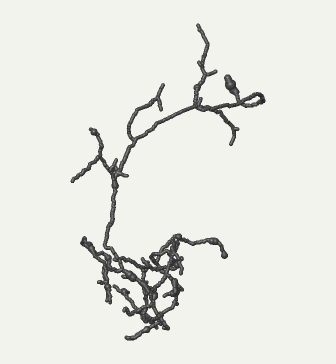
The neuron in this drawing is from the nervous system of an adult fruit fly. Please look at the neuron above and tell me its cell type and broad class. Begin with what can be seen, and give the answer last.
As drawn here it is taller than it is wide. Its cell type is CB1532. This is a central-brain intrinsic neuron.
